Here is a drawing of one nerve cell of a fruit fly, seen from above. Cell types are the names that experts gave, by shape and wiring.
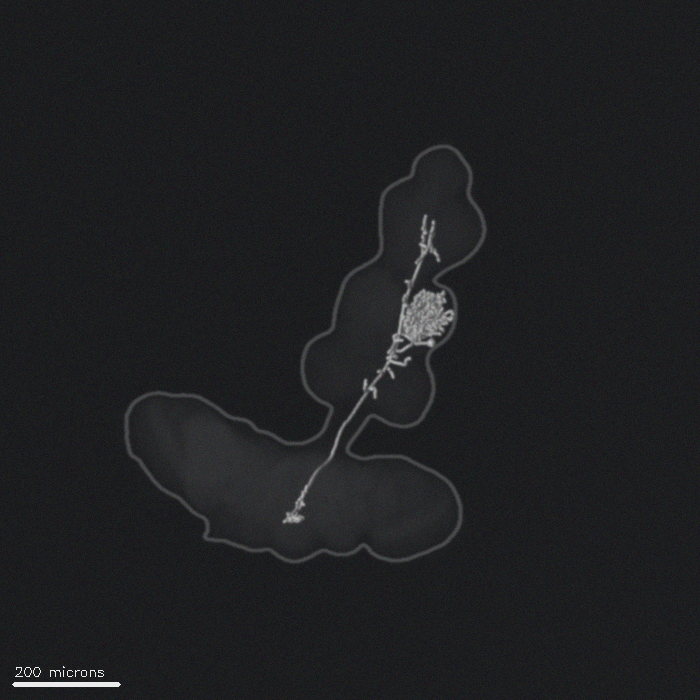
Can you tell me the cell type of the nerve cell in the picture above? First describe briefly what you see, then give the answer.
The cell body is in the middle of the picture. From top to bottom in the picture it spans about 600 microns. It is an ascending neuron. Its cell type is AN17A014.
